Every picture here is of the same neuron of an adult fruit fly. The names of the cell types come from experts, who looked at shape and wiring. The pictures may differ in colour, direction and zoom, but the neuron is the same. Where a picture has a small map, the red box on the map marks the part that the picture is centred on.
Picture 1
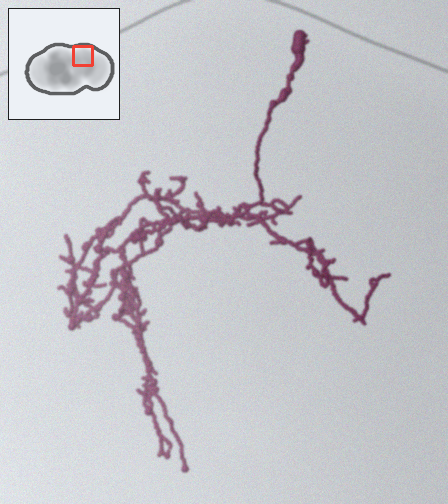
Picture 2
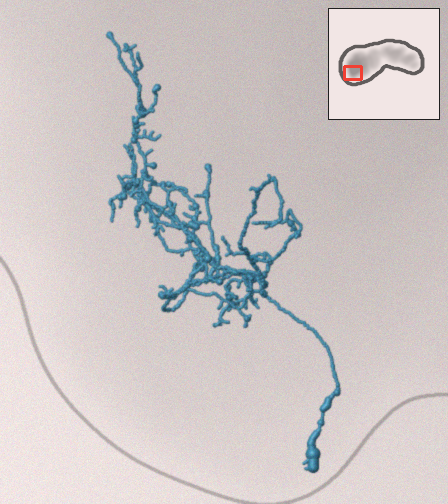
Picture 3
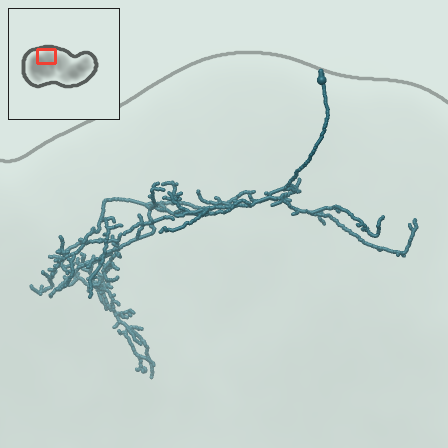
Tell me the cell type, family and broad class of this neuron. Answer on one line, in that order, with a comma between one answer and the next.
CB3147, hemilineage VLPd&p1_posterior, central-brain intrinsic neuron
